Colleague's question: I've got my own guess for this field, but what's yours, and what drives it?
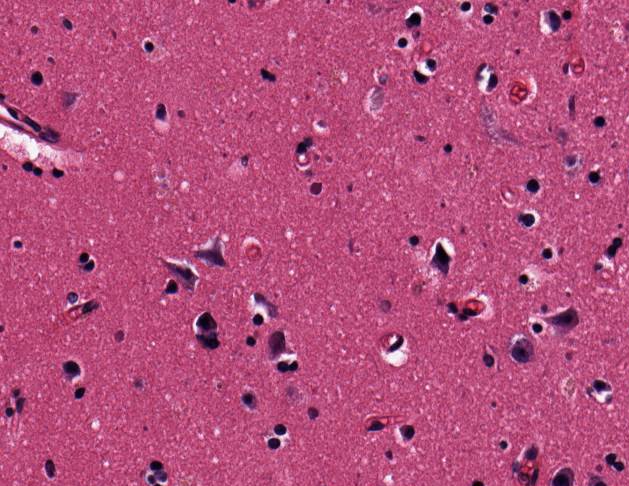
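That's cerebral cortex. The whole field is finely granular pink neuropil, no epithelium or glands, and angular, triangular neuronal cell bodies are scattered across the centre and right.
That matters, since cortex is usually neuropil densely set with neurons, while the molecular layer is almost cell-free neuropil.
Small dark round glial nuclei are sprinkled fairly evenly through it as well.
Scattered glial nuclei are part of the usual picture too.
Up at the upper left edge, a small vessel lined by elongated nuclei runs in.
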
